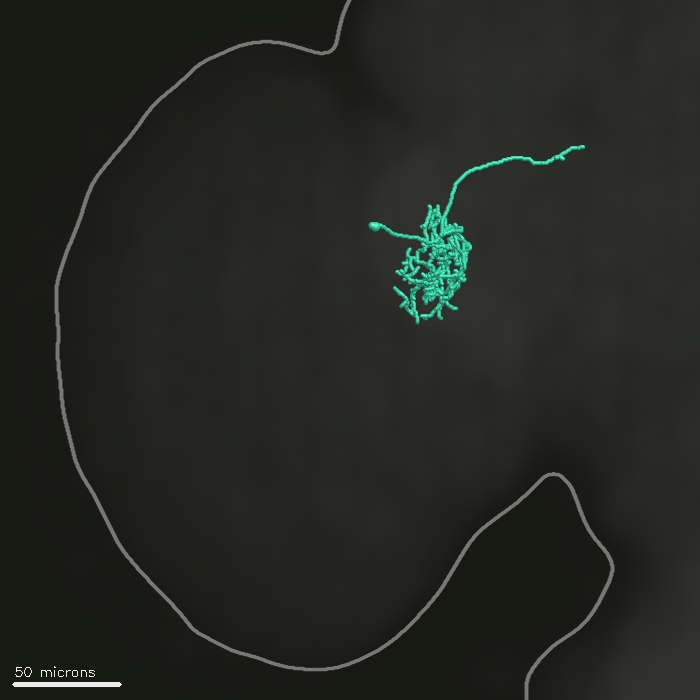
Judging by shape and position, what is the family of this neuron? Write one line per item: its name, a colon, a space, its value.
family: LC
